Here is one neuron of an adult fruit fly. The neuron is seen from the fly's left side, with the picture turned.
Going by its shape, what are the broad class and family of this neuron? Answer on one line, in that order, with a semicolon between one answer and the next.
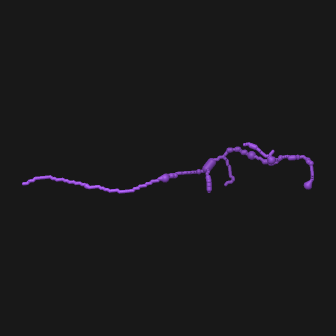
sensory neuron entering the nerve cord; class mechanosensory tactile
